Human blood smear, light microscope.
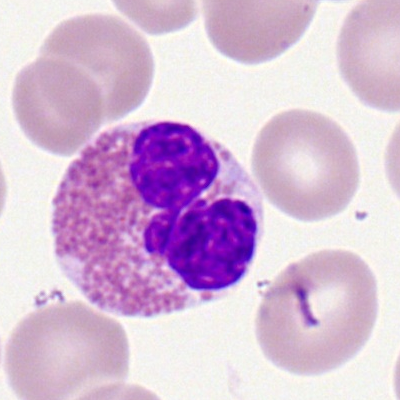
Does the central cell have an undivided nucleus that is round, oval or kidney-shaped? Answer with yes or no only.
No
